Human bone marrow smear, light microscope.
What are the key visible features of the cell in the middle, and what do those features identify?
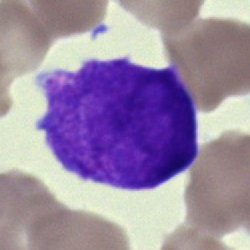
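Roughly round cell overall. Left edge ragged, with small irregular projections. Chromatin dense, dark purple, mottled rather than smooth. No vacuoles visible. Blast.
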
